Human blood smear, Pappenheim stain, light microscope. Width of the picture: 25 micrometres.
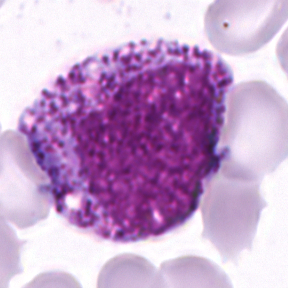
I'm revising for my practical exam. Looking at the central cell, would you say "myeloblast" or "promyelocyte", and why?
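Promyelocyte, that one. What decides it is the granules, which stand out individually as separate dots along the cell margin.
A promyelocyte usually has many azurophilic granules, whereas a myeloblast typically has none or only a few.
The cell is oval with a finely bumpy edge and a small clear spot near its lower left margin.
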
